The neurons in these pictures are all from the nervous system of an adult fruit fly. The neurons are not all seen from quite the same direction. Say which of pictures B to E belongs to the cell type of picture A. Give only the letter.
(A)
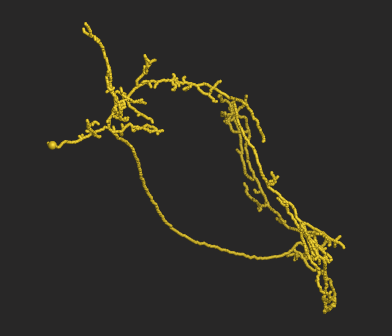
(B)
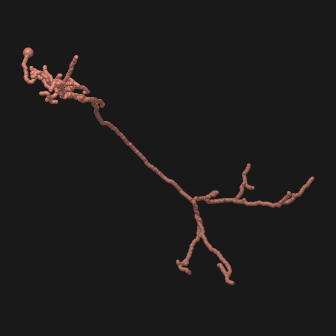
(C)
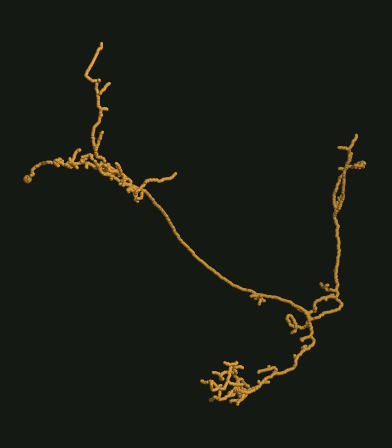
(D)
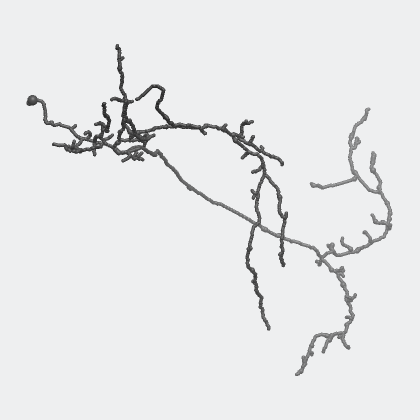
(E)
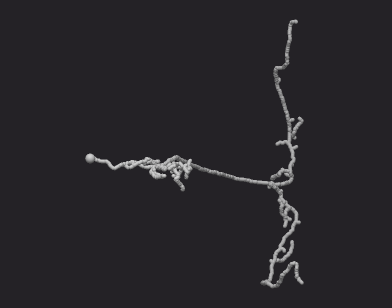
D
